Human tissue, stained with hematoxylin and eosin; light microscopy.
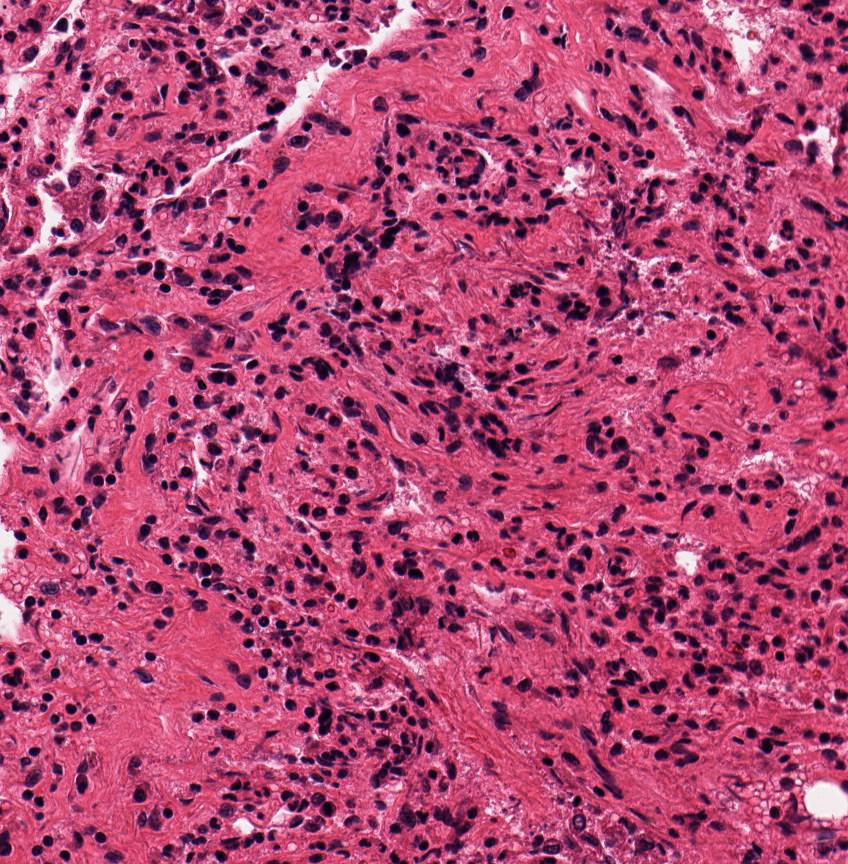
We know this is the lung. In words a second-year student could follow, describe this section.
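Nuclei dark and densely stained, ranging from round to oval to elongated. Cytoplasm scant and poorly defined in most cells, so nuclei appear crowded. Pink collagenous stroma in bundles running in varying, swirling directions rather than one parallel course. Small groups of clear, bubbly vacuolated cells at lower left and lower right edges of the field.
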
